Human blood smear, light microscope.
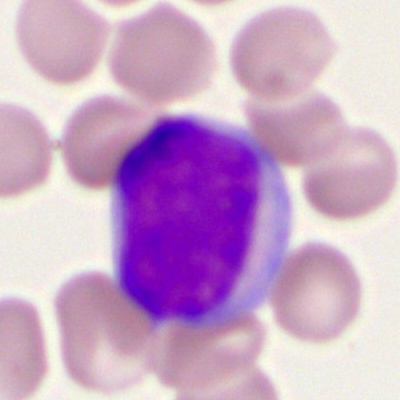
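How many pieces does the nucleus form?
Just one, an unlobed mass filling most of the cell, its chromatin dark purple.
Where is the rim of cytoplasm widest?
It is narrow, and widest on the right side.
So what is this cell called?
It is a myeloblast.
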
